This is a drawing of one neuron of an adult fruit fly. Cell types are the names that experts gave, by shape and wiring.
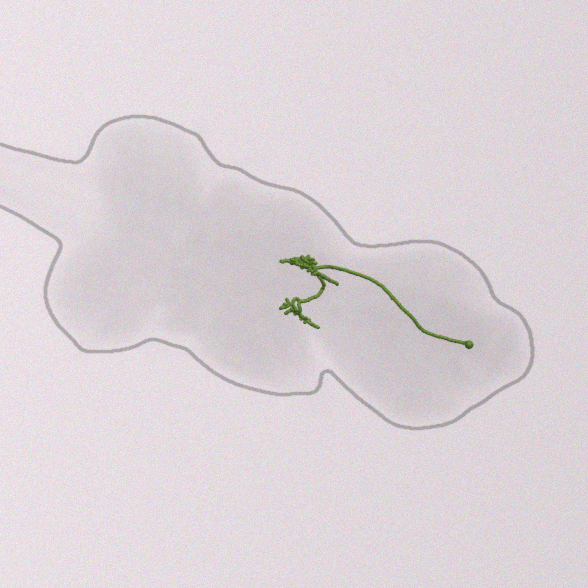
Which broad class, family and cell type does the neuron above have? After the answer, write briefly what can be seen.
This is a nerve-cord intrinsic neuron. Its family is hemilineage 06A. The cell type is IN06A115. It is in the nerve cord and does not reach the brain. Its cell body lies on the right of the picture.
